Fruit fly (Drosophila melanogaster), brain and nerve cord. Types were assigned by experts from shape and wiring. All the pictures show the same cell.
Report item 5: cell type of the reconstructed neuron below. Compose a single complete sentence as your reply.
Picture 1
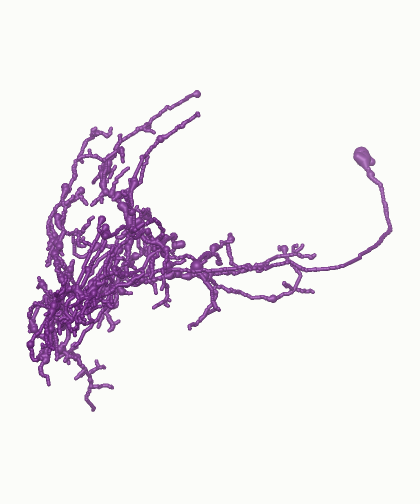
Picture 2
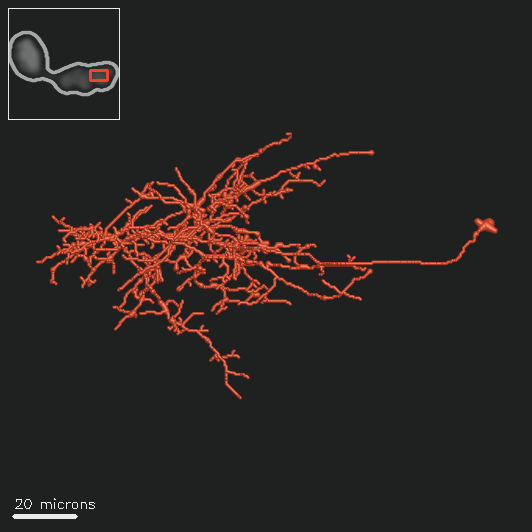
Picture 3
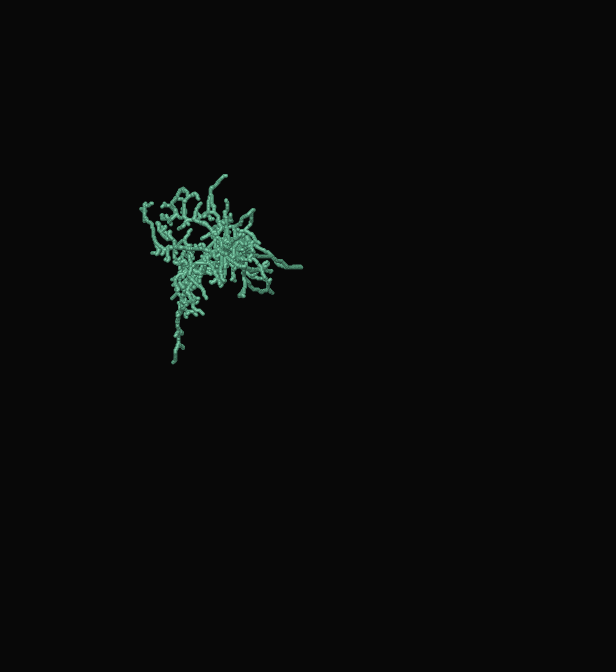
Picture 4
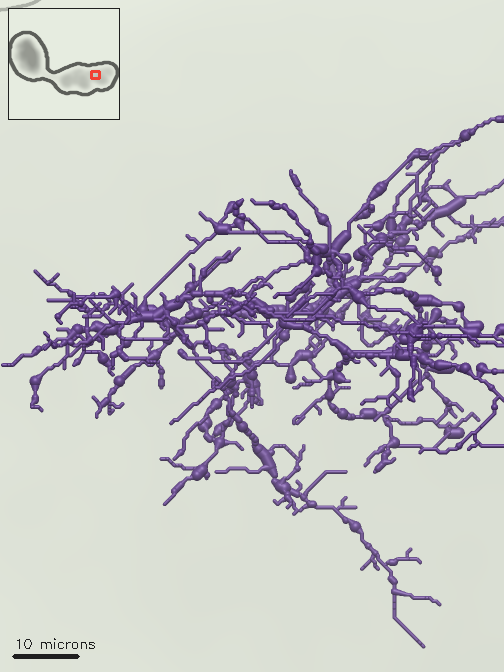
By its cell type, the neuron is INXXX284.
